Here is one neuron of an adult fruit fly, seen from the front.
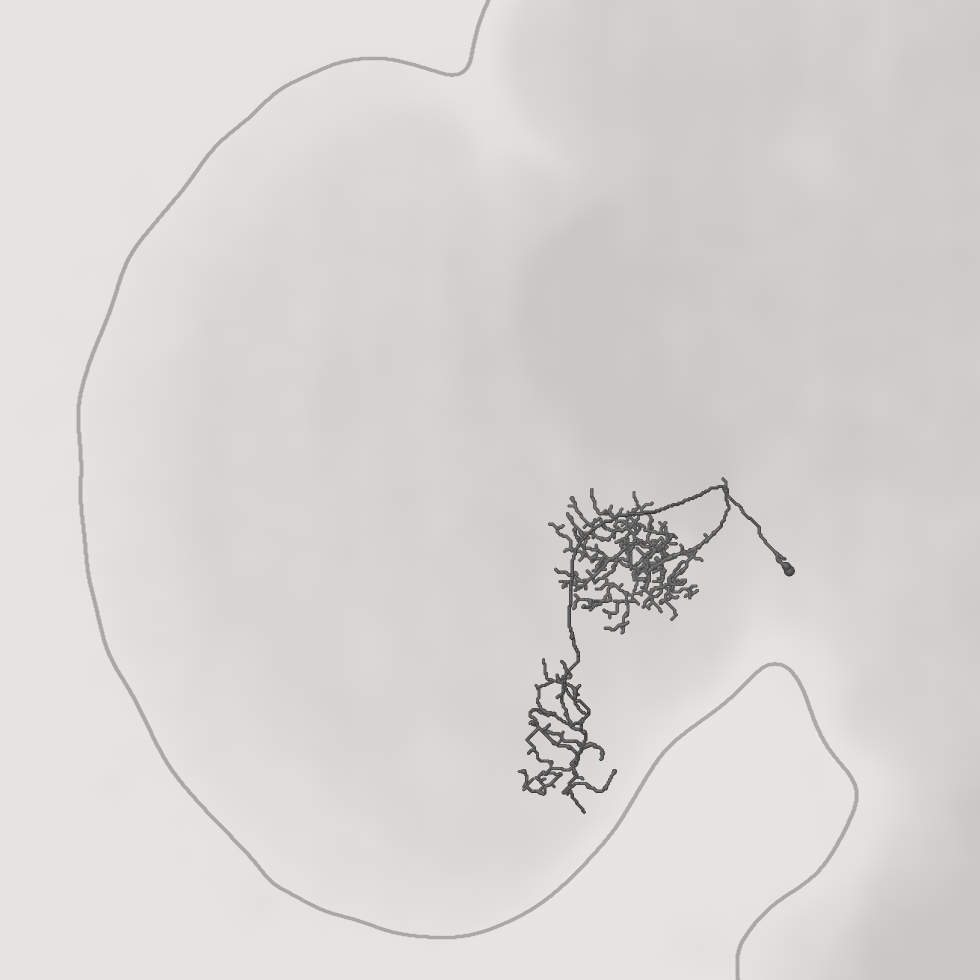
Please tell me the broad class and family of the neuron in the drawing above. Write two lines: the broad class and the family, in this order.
optic-lobe intrinsic neuron
MeLo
